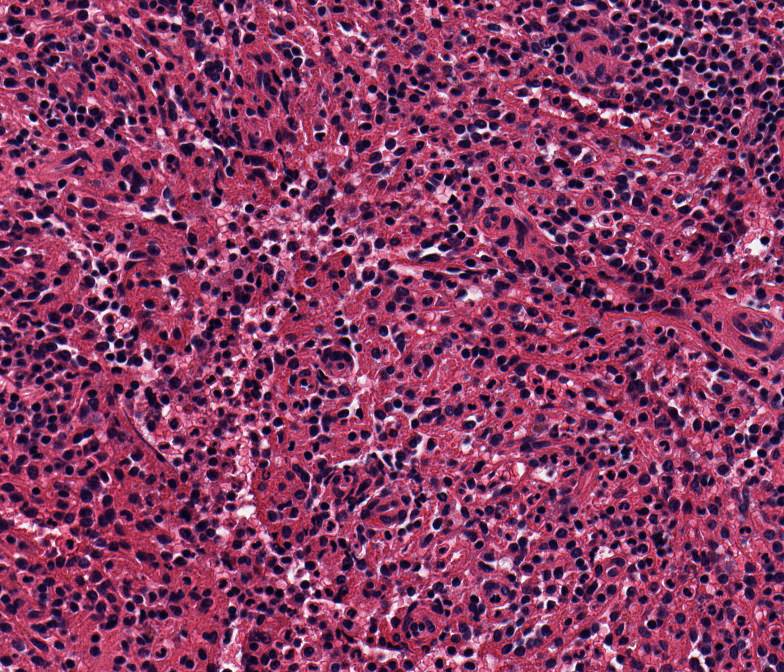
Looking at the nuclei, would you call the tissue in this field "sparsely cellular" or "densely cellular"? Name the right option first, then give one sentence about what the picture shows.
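Densely cellular. Cells fill the whole field in a diffuse sheet without forming nodules or follicles.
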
